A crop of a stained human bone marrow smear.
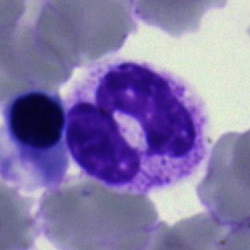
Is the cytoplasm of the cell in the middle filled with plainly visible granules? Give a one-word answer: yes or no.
Yes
